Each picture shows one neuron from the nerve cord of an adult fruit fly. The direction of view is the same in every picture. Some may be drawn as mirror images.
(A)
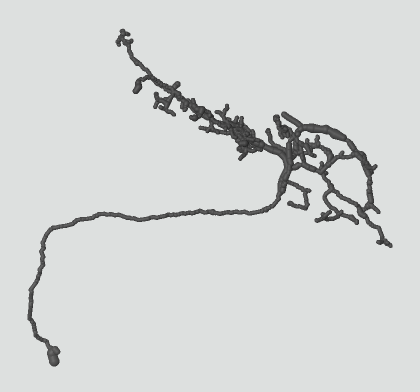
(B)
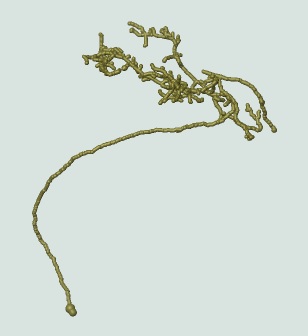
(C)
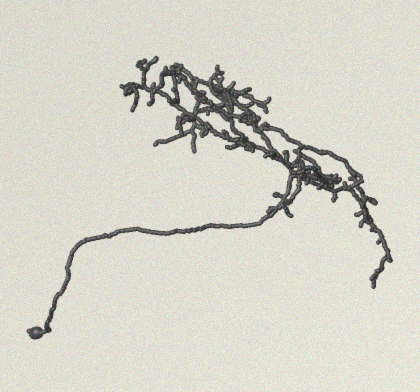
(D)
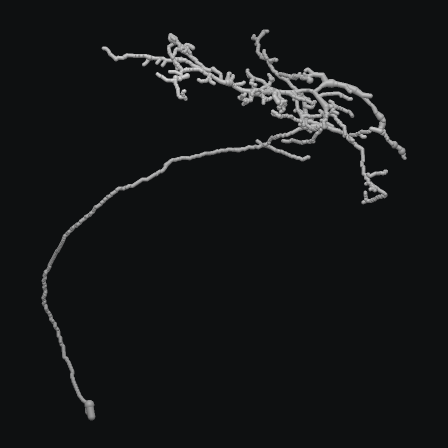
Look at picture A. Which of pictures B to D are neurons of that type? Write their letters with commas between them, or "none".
B, C, D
